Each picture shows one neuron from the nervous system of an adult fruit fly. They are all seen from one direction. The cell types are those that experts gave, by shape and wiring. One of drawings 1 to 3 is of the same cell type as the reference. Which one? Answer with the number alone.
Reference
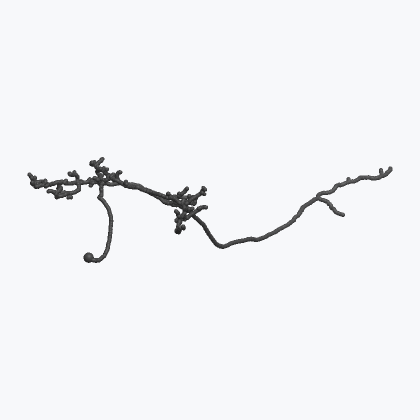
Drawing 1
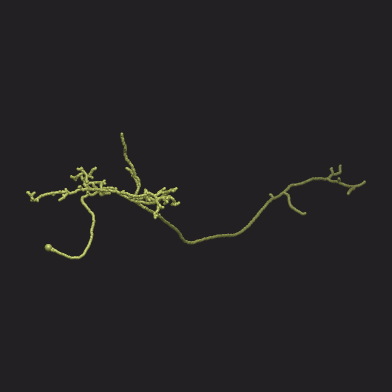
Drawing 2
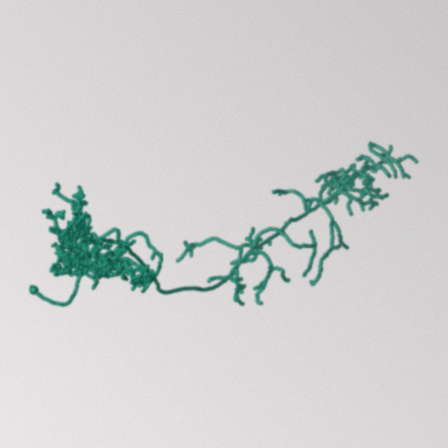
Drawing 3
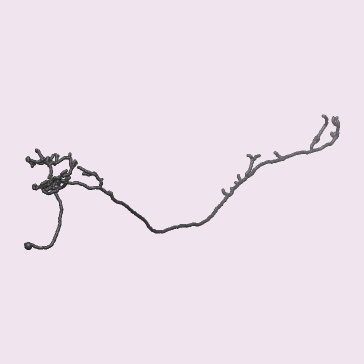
1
